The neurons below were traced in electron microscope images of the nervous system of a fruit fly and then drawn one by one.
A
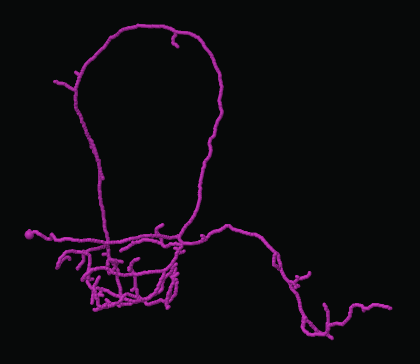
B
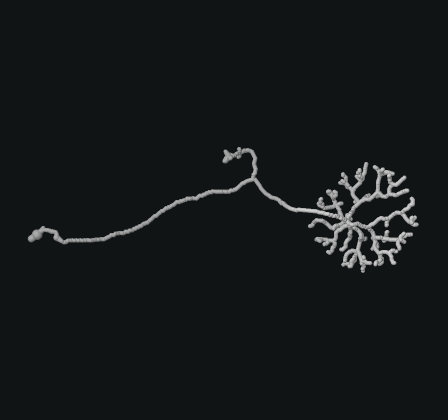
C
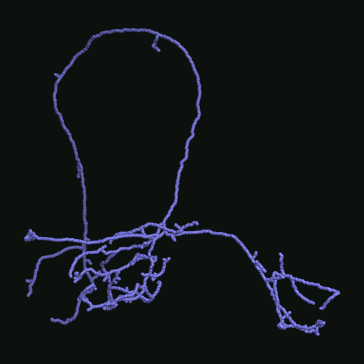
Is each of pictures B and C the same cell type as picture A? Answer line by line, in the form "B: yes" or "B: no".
B: no
C: yes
